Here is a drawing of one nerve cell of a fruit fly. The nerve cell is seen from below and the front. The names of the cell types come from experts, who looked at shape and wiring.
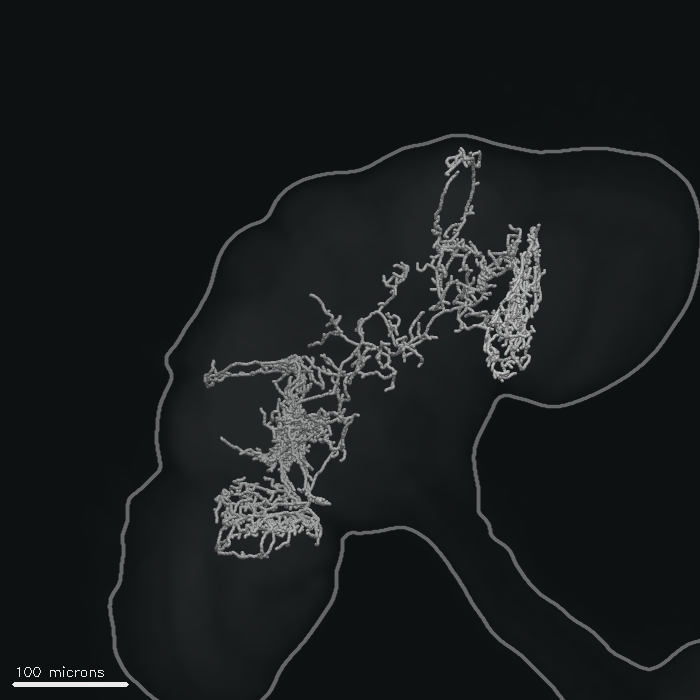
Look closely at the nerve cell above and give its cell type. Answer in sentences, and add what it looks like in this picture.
It is of cell type LoVCLo2. It is a visual centrifugal neuron. It lies in the brain. Its cell body lies at the bottom of the picture. From top to bottom in the picture it spans about 350 microns.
